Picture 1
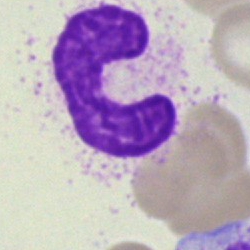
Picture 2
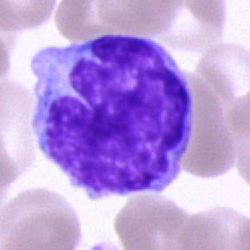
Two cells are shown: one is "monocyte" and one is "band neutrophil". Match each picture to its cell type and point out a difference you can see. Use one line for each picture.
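Picture 1 shows a band neutrophil: Many small lilac granules are scattered around the nucleus, including inside its concave side.
Picture 2 shows a monocyte: No granules are visible in the cytoplasm.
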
